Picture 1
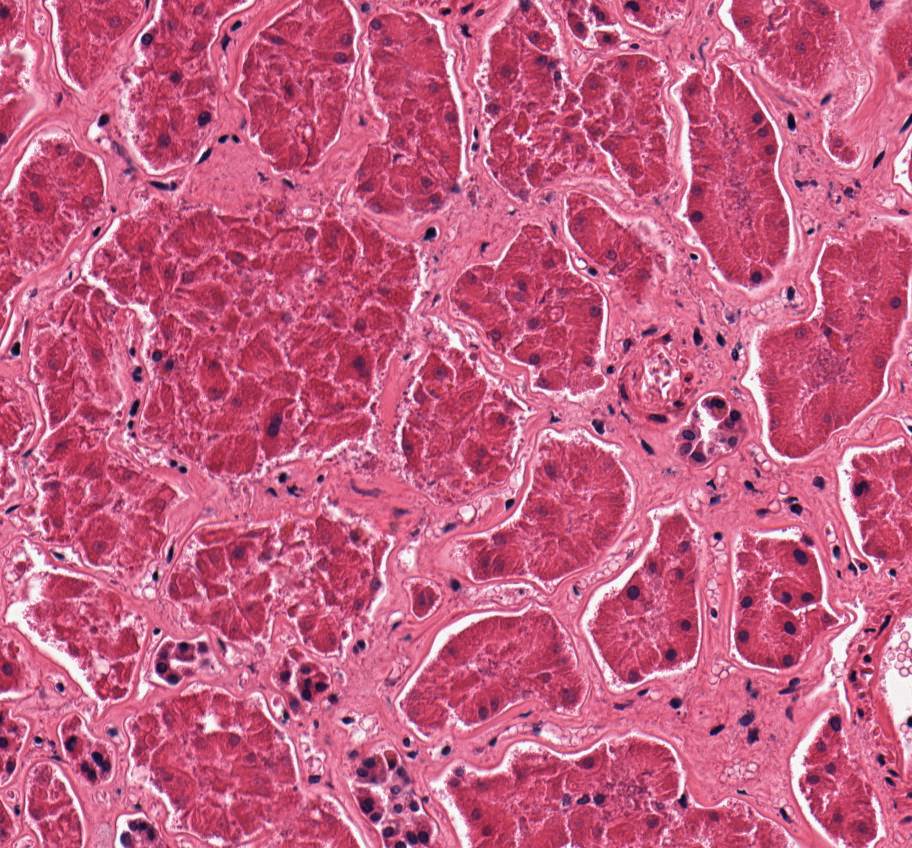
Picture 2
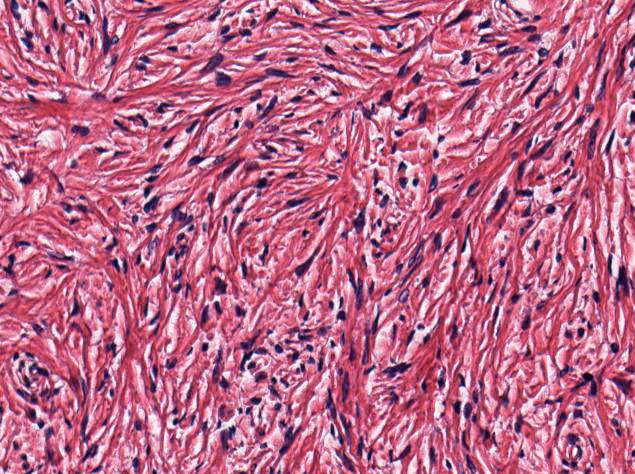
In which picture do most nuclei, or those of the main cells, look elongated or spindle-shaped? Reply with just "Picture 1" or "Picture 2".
Picture 2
